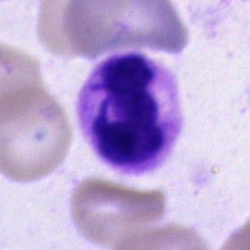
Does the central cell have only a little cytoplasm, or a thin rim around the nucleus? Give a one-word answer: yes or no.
Yes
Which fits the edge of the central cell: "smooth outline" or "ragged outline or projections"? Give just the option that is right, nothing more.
Smooth outline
